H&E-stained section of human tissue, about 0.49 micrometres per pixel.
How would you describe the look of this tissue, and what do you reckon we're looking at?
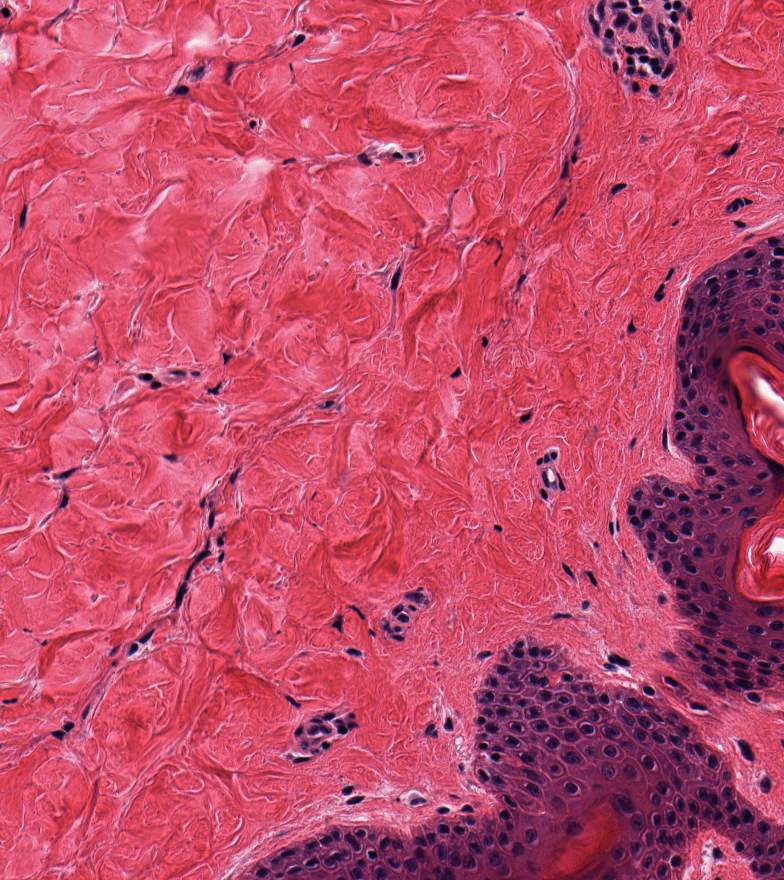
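Right edge and bottom right: squamous epithelium, with rounded bright pink keratin masses inside it at the right edge. Remainder: dense collagenous stroma of thick, haphazardly arranged pink collagen bundles, sparsely cellular, scattered spindle-shaped nuclei between bundles. Skin of the suprapubic region.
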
